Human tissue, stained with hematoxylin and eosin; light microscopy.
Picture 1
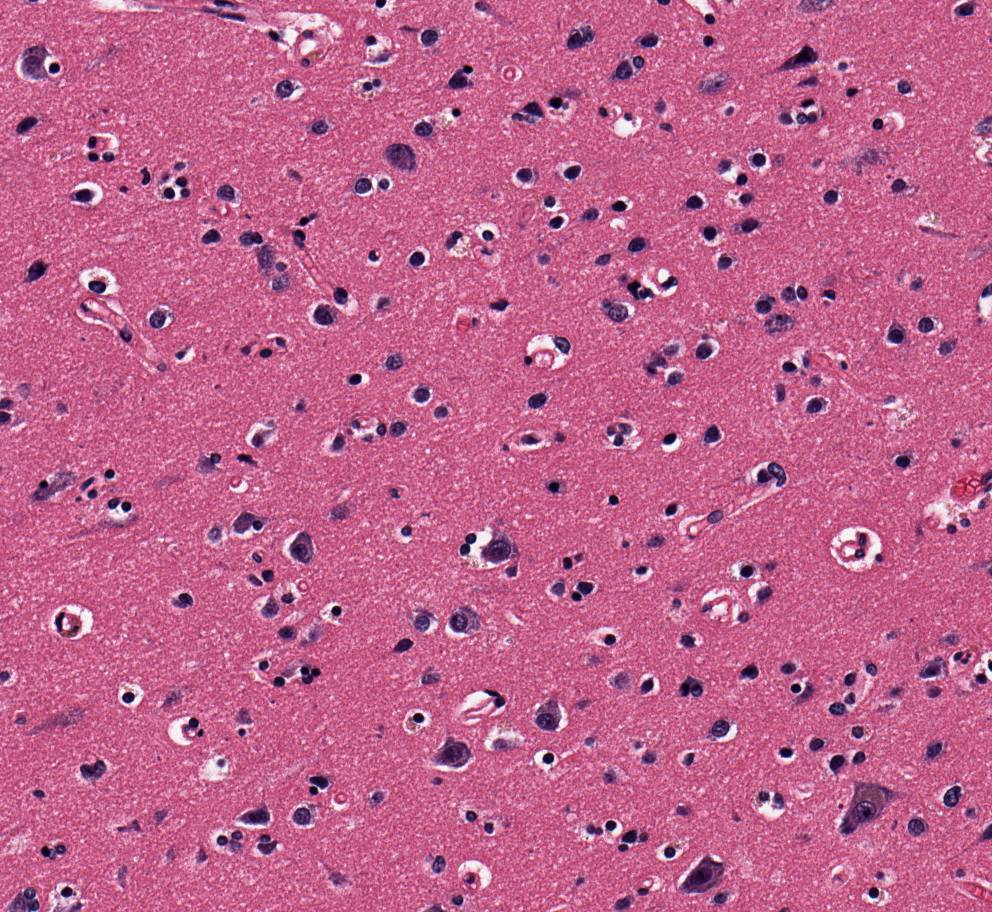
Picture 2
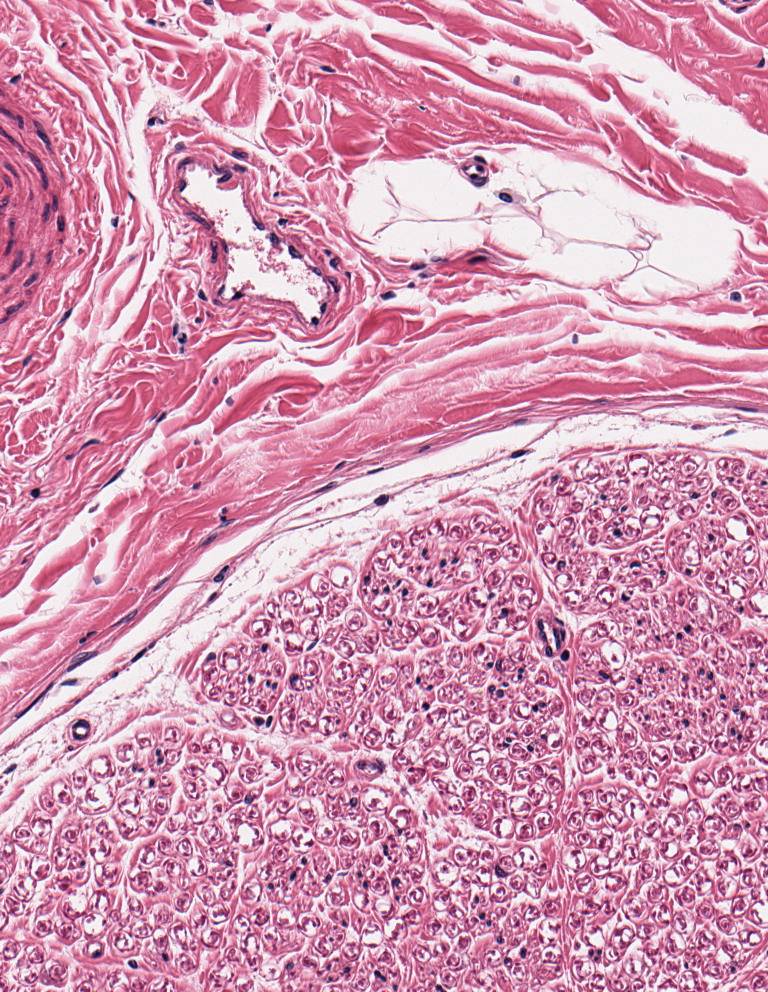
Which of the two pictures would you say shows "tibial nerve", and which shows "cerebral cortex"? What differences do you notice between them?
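The cerebral cortex is picture 1; the tibial nerve is picture 2. In the cortex, cells lie singly and in small groups fairly evenly across the field, with no organised units or layering, set in finely granular pink neuropil. Most nuclei are small, round and densely dark, and near the lower right corner there's a large triangular neuron with purple cytoplasm and a tapering process. The nerve field is split: cross-cut nerve fibres fill the lower half and dense pink fibrous tissue the upper half. That nerve tissue is many small round profiles, each a central pink dot in a pale or clear halo, divided into several rounded compartments by thin pink septa. A thin-walled vessel with an irregular, elongated lumen sits in the upper left-centre.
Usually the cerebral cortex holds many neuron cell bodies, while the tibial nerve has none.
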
